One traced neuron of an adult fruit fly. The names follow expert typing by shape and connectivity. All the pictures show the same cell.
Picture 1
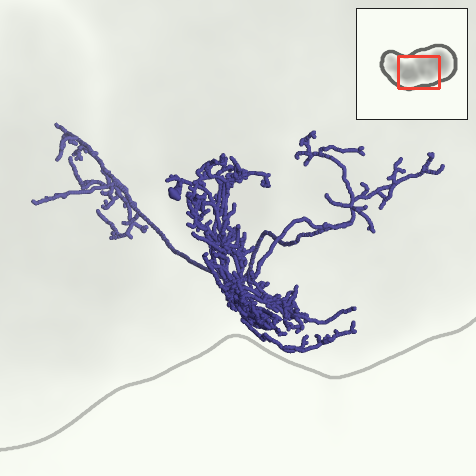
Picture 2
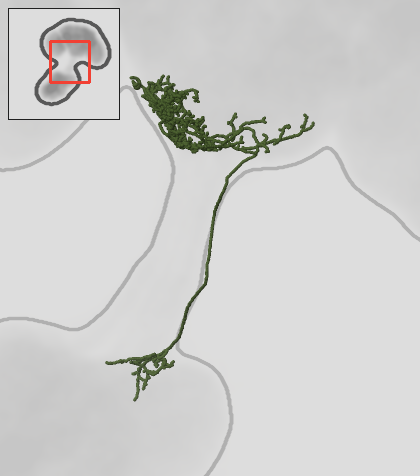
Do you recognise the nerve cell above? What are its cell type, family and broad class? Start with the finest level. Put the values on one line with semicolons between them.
DNg73; DNg; descending neuron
